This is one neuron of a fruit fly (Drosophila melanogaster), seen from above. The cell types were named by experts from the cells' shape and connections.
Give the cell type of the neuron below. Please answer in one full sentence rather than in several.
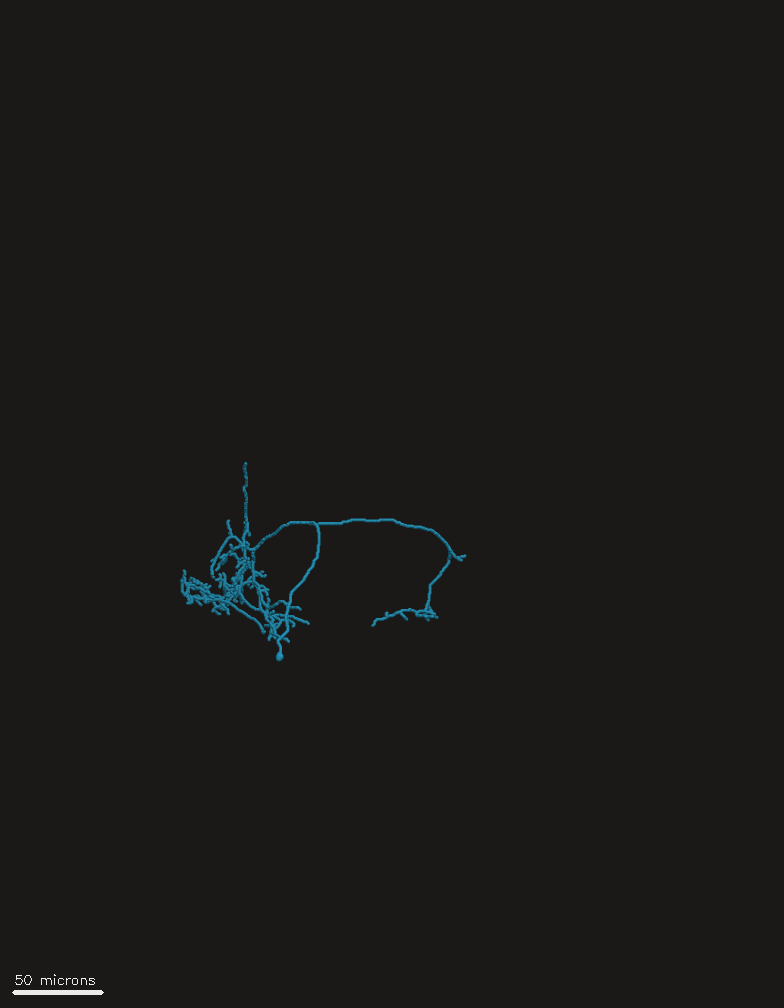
The neuron here is of the cell type WED129.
